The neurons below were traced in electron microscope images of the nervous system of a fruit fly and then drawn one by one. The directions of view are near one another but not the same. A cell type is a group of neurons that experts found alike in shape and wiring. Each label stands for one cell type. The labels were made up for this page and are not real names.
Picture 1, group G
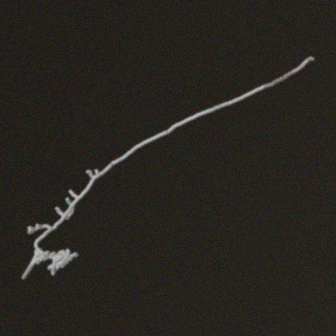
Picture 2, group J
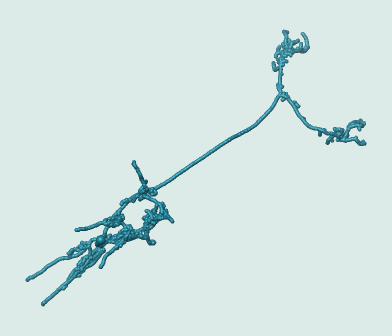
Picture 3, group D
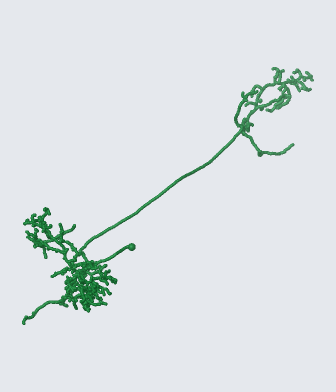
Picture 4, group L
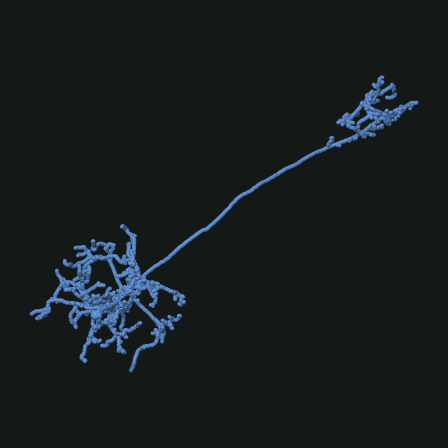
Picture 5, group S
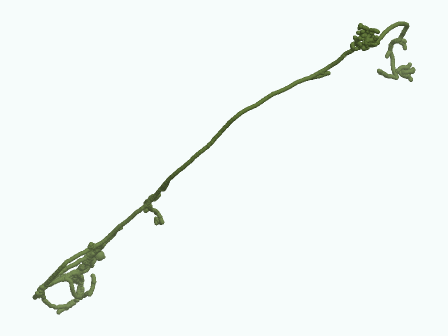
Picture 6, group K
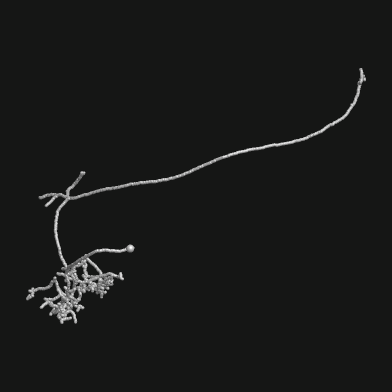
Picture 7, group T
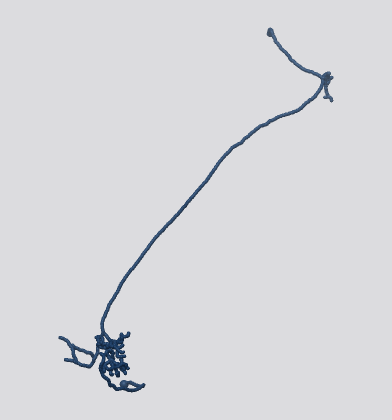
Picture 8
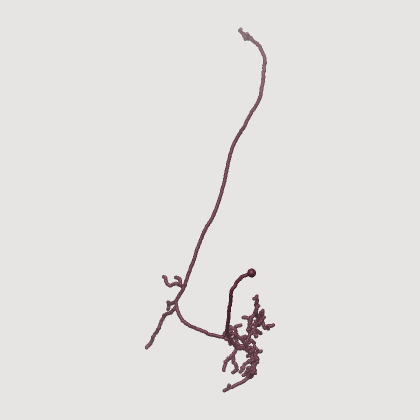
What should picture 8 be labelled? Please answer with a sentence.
It belongs to group K.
